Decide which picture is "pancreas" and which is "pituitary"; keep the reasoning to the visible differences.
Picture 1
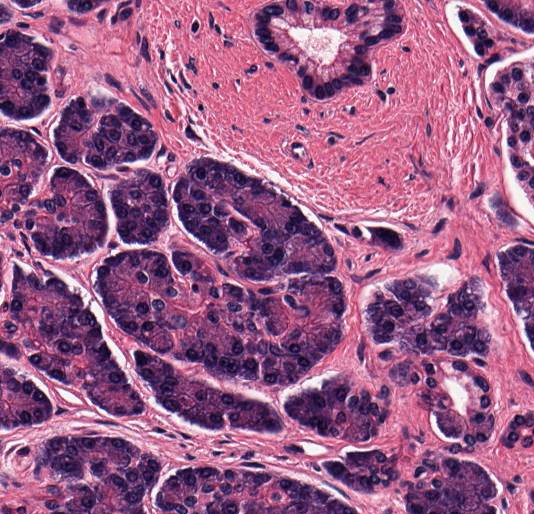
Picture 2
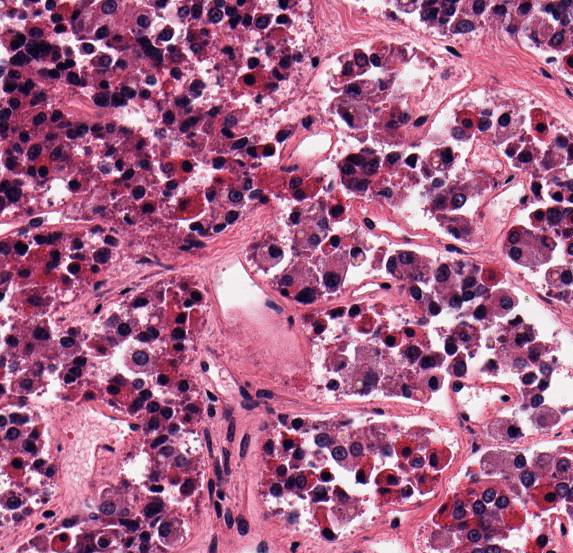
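In this pair, the pancreas is picture 1 and the pituitary is picture 2. Thin pink fibrous septa divide both, into closely packed rounded clusters of glandular cells in the pancreas and into nests in the pituitary. Pancreatic acinar nuclei are round and lie toward the basal side, lumens are tiny and mostly hard to see, and no fat cells are present. The pituitary nests mix cells with bright red granular cytoplasm and cells with purple-grey or pale cytoplasm, and a broader pink fibrous band runs through the centre and down, holding elongated spindle-shaped nuclei near the bottom.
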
